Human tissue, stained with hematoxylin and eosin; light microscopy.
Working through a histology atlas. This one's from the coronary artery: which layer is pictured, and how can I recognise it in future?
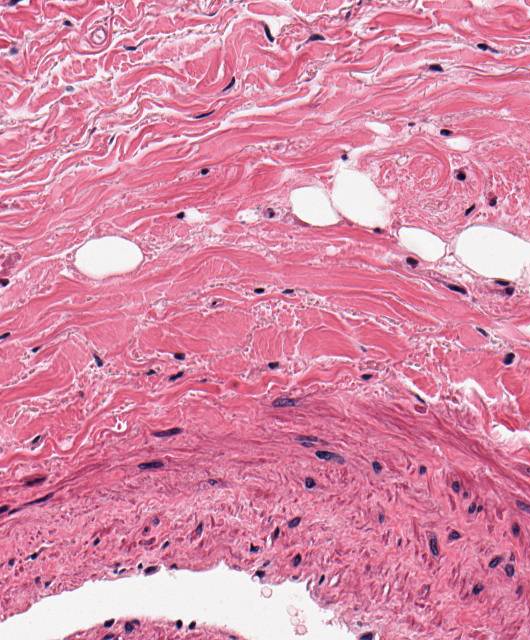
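That upper two-thirds, dense pink collagenous tissue, is tunica adventitia. Its wavy collagen bundles run mostly side to side, with sparse, small, dark nuclei, spindle-shaped or oval.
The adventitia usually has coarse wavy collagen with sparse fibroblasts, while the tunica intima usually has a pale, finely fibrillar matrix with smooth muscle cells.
The lower third is a more cellular band curving above an empty space at the bottom edge, its elongated dark nuclei more closely packed and parallel to the arching edge.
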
